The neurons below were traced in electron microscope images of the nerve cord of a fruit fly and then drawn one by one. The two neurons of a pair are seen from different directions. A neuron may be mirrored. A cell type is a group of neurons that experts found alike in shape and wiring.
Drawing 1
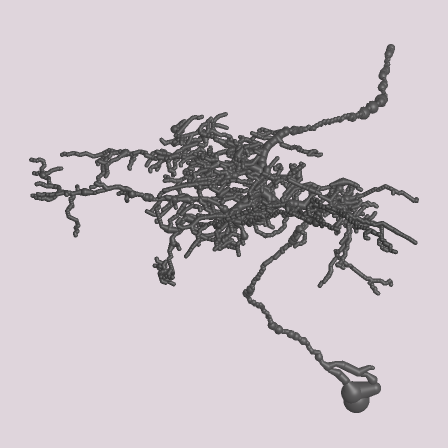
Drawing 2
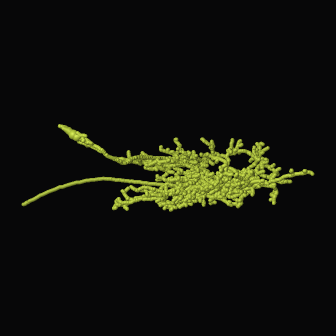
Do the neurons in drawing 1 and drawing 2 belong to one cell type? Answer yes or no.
no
